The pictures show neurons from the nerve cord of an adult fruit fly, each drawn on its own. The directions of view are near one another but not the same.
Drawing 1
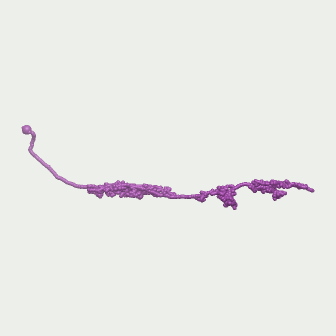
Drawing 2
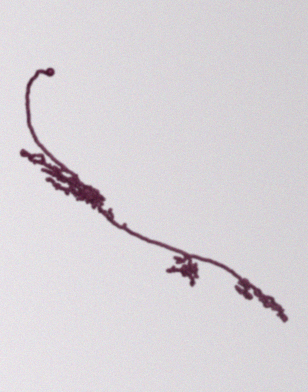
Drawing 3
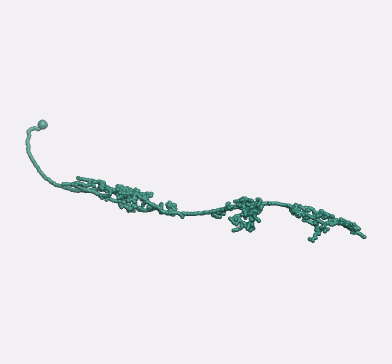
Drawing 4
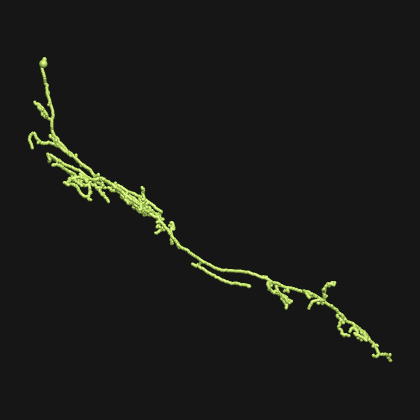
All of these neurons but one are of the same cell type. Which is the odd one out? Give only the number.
4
